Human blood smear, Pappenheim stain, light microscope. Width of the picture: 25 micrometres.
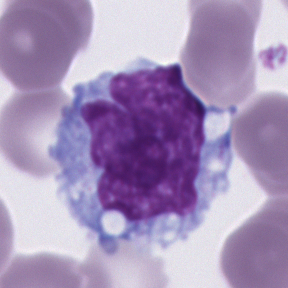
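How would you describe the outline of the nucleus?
Irregular, with folds and indentations; the nucleus is about 14 by 12 micrometres.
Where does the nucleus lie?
Toward the upper right, so the pale grey-blue cytoplasm forms a wider band on the left, with a clear round vacuole below the nucleus.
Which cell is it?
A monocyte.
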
